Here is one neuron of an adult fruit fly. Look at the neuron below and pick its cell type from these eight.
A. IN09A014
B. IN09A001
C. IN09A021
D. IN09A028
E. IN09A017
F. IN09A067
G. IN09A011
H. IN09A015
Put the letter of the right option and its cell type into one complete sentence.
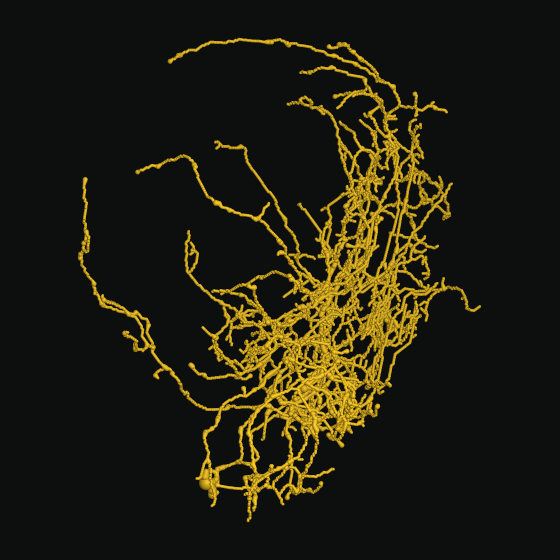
The cell type of the neuron is IN09A011, listed as option G.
